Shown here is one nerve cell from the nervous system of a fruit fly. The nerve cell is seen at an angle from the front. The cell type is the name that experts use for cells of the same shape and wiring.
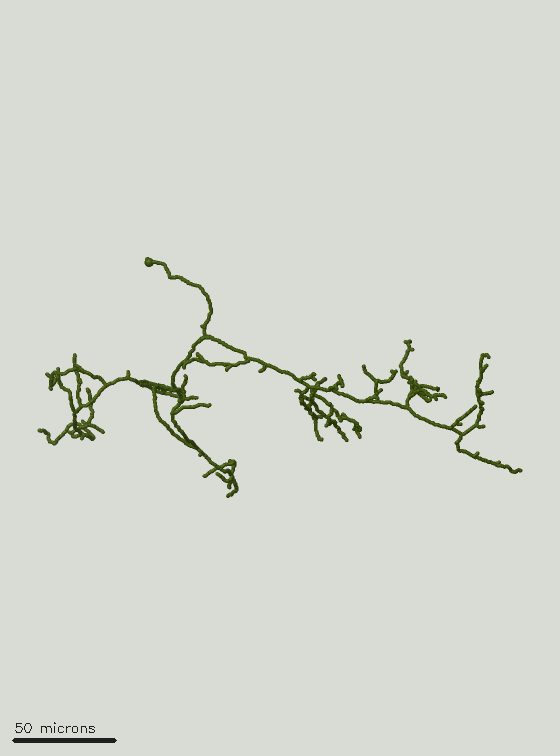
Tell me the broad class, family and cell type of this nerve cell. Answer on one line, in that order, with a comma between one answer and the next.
central-brain intrinsic neuron, hemilineage SMPad3, CRE037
